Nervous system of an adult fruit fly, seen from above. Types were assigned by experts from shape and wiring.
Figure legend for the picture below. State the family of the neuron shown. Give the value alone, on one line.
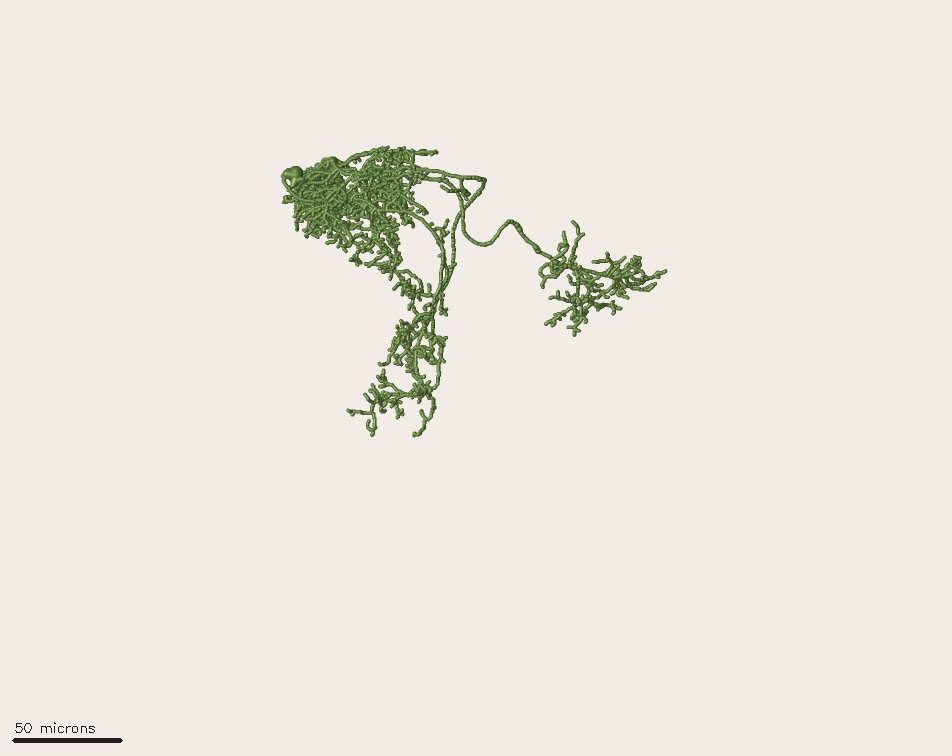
MBON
